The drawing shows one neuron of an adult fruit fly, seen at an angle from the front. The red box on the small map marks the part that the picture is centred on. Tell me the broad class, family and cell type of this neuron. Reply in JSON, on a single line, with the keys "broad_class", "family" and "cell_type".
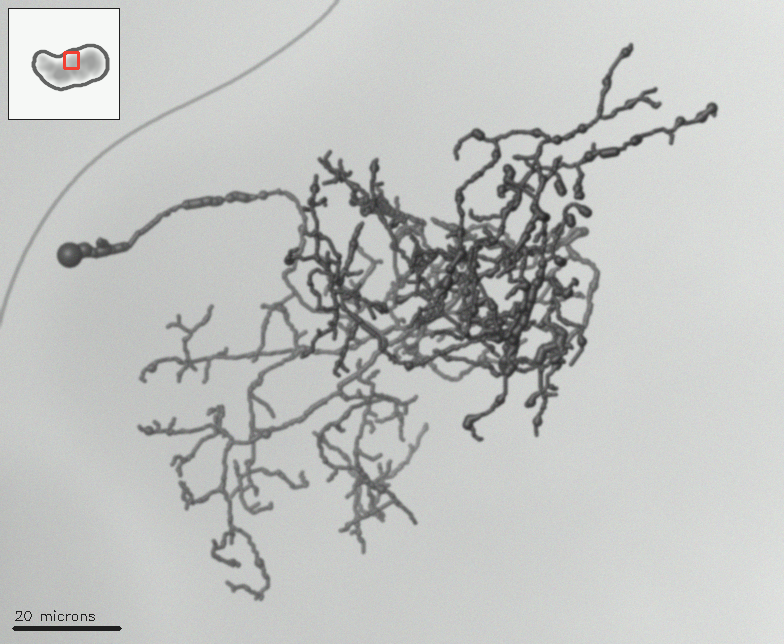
{"broad_class": "central-brain intrinsic neuron", "family": "LHPV", "cell_type": "LHPV6p1"}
